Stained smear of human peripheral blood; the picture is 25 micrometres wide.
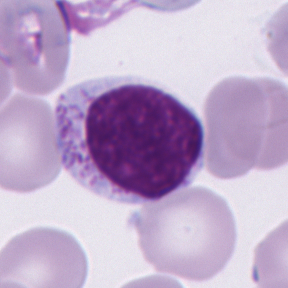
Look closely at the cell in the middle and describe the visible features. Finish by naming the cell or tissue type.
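Notice how smooth and oval the cell outline is. The nucleus is oval too, with no lobes or indentation; it measures about 11 by 9 micrometres, fills about 70% of the cell's area and lies toward the right. Its chromatin is dark purple and coarsely clumped. Around it, the cytoplasm is pale greyish blue. This is a large granular lymphocyte.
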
